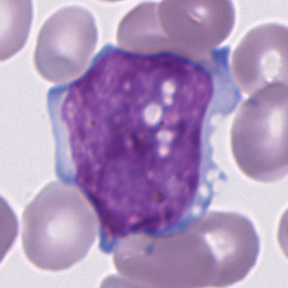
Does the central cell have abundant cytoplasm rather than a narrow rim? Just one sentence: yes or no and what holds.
No, its nucleus occupies most of the cell, with scant cytoplasm.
